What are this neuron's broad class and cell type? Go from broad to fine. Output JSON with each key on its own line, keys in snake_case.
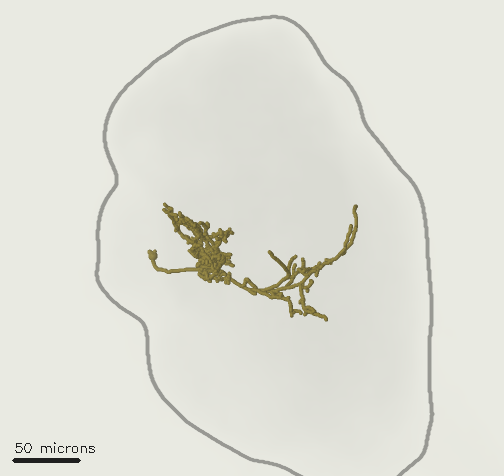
{
 "broad_class": "central-brain intrinsic neuron",
 "cell_type": "LAL109"
}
